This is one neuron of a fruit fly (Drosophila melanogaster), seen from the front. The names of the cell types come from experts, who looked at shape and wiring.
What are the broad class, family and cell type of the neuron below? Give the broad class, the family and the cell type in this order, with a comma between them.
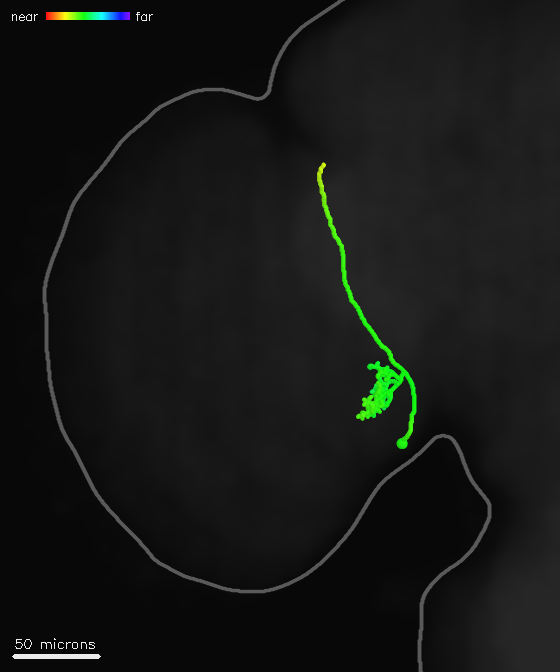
visual projection neuron, LoVP, LoVP13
